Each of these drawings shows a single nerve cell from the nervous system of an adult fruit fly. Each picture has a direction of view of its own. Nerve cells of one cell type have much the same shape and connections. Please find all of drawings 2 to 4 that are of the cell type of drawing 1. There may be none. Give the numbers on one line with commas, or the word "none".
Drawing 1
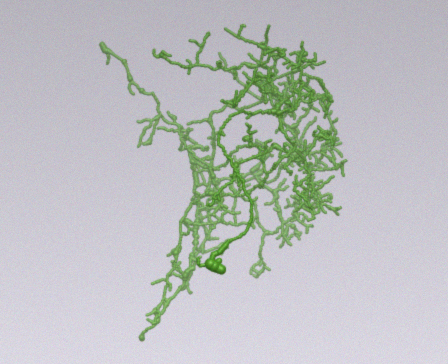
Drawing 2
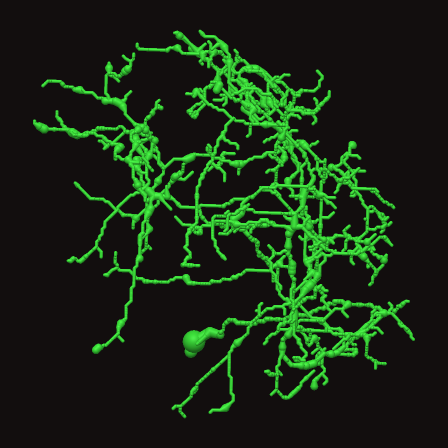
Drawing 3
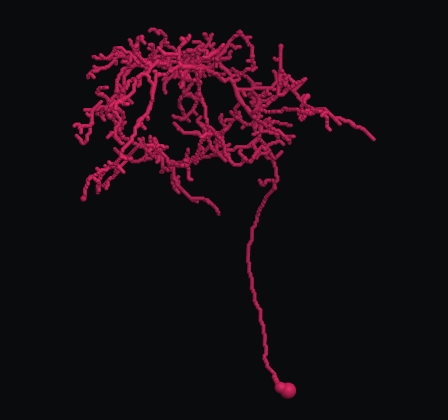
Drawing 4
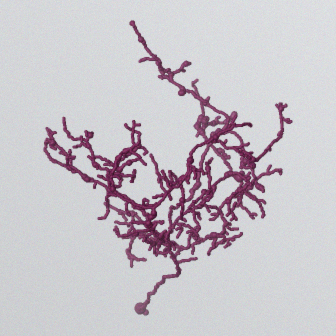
2, 3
